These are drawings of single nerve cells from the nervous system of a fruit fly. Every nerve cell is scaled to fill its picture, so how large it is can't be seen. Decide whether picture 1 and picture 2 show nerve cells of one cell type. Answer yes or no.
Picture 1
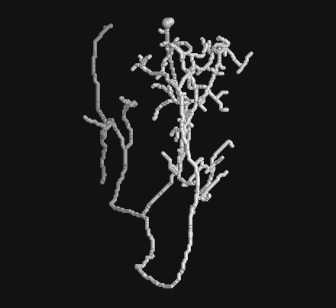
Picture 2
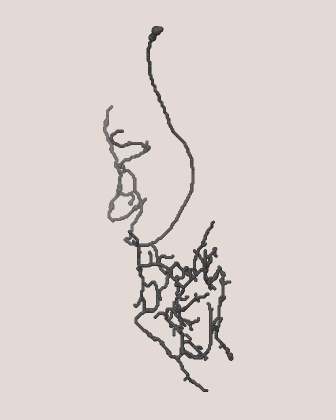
yes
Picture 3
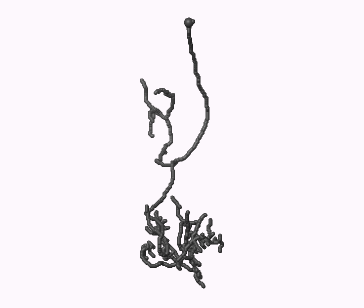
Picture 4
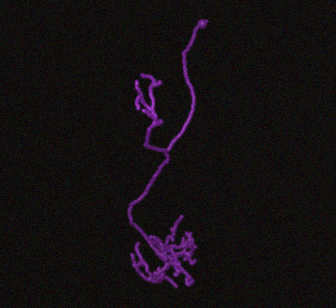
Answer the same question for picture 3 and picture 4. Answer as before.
yes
